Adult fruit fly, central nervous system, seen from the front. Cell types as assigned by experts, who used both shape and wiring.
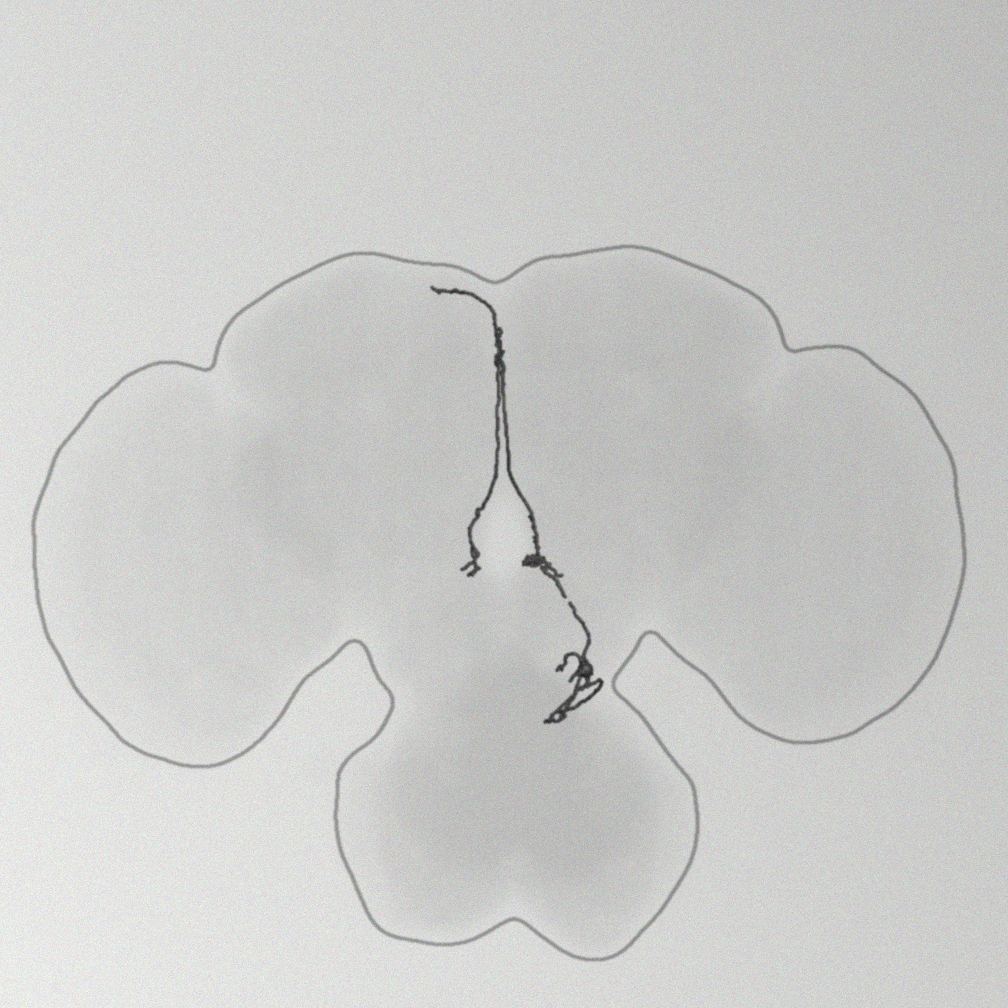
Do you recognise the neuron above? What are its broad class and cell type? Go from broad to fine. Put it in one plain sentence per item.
A central-brain intrinsic neuron, type PRW075.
